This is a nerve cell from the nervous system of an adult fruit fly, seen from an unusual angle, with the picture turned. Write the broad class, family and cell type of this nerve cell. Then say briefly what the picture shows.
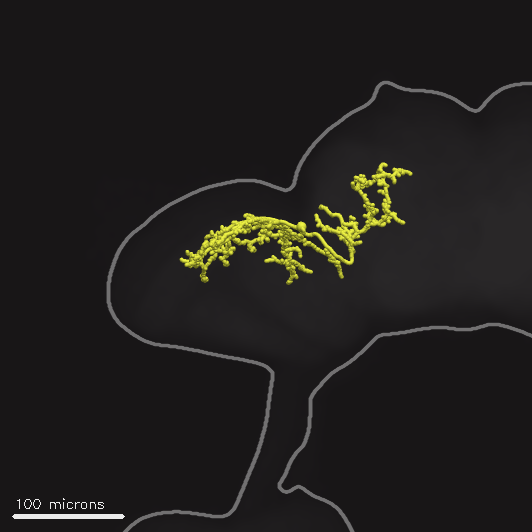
Its broad class is visual projection neuron. The family is MeVP. The cell type is MeVP18. The cell body can be seen in the middle of the picture. From left to right in the picture it spans about 200 microns.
